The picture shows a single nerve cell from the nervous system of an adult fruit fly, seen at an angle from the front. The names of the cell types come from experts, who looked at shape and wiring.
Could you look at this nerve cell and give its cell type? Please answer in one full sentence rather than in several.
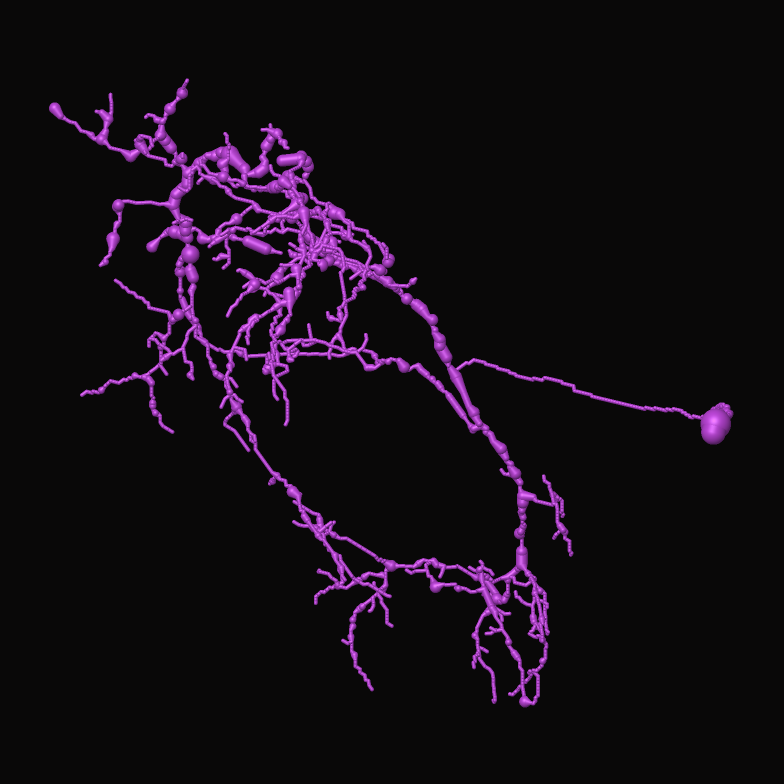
Under the cell type CB3479 falls this nerve cell.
